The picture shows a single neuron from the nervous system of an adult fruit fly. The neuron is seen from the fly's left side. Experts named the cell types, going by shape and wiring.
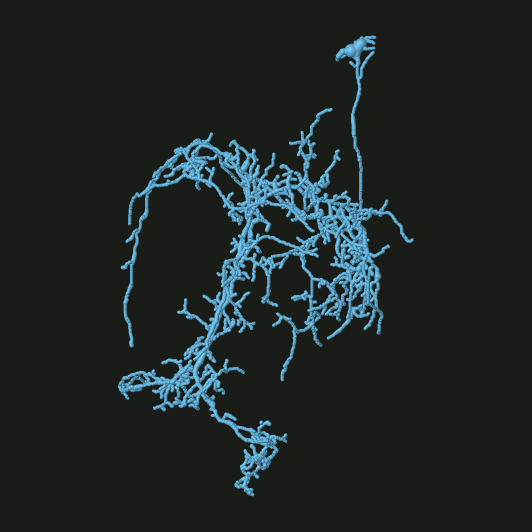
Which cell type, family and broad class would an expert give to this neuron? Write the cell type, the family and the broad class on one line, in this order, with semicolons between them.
IN21A009; hemilineage 21A; nerve-cord intrinsic neuron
